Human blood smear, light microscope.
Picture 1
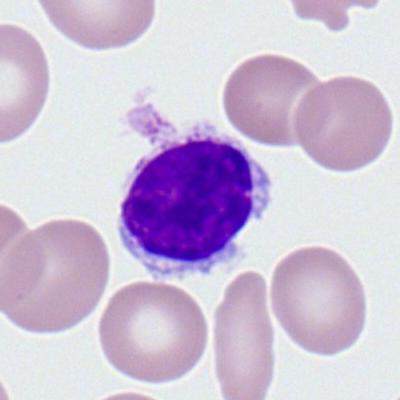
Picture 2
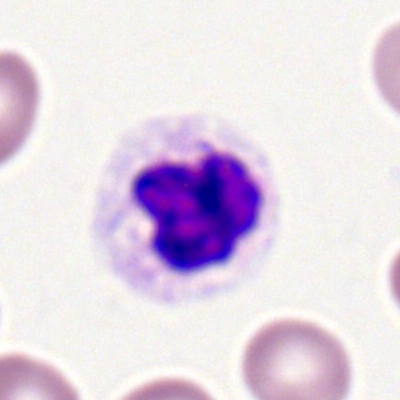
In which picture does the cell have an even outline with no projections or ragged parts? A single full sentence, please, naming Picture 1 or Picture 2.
In picture 2, the cell's outline is smooth, without projections.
